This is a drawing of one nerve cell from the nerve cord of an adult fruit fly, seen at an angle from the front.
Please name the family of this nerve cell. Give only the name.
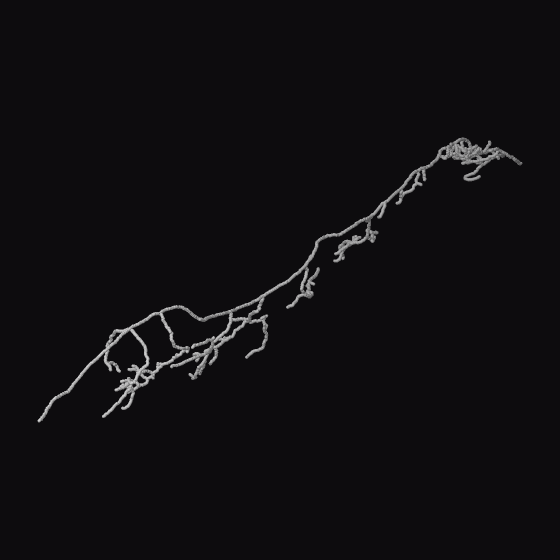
hemilineage 11A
